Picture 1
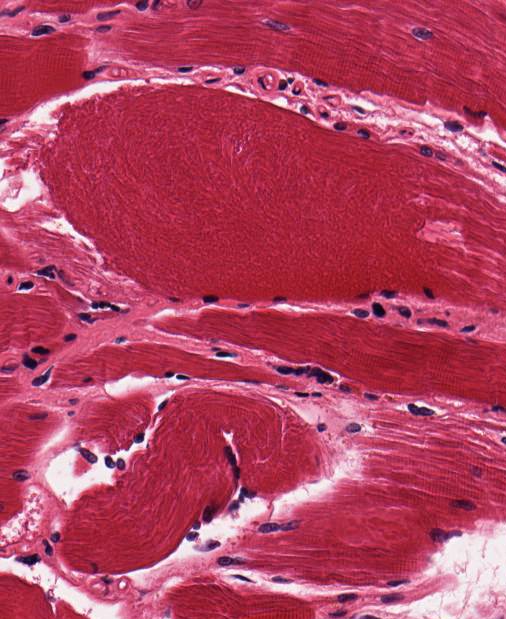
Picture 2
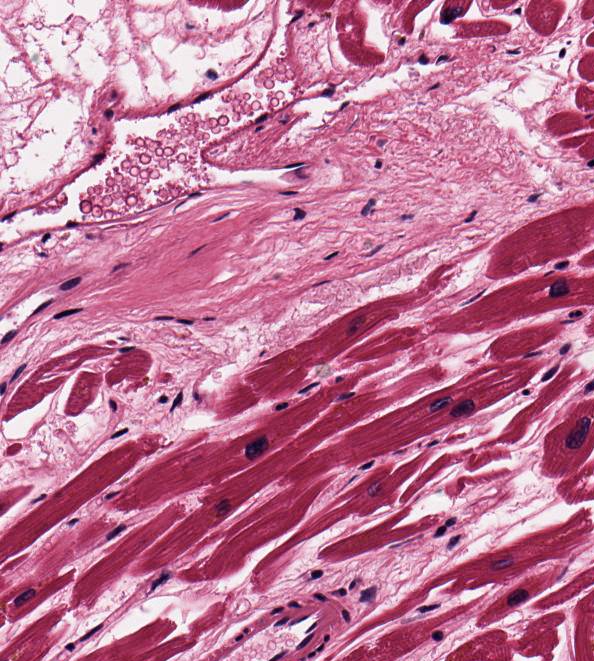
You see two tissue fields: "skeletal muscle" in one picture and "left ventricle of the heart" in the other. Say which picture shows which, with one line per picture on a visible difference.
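Picture 1: skeletal muscle. The small, dark, flattened nuclei lie at the edges of the fibres rather than in their centres.
Picture 2: left ventricle of the heart. The muscle cell nuclei lie centrally within the fibres.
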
